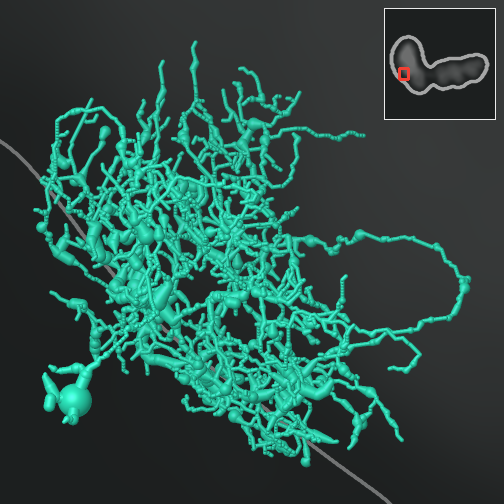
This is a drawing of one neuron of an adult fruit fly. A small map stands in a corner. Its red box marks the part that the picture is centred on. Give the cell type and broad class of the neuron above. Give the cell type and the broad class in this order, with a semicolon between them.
GNG174; central-brain intrinsic neuron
